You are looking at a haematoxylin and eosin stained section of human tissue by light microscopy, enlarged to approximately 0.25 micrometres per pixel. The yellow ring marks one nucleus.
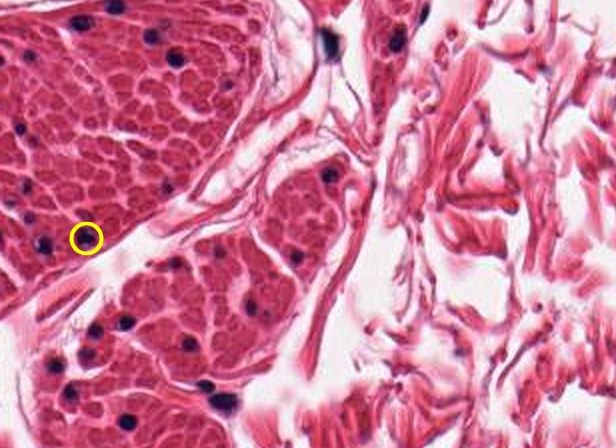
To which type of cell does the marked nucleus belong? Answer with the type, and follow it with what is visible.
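Smooth muscle cell. Its nucleus is round and very dark, about the same size as the other nuclei scattered through the bundle. The cytoplasm is deep pink and is outlined by thin pale lines that separate it from the neighbouring profiles. It lies among tightly packed polygonal profiles near the edge of a large bundle, just inside the pale cleft of loose tissue that separates this bundle from the next.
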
